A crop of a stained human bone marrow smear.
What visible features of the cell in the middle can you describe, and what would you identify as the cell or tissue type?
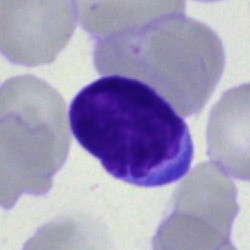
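Oval in outline, the cell has its long axis running from upper left to lower right. The nucleus occupies nearly the entire cell, and its chromatin is dense and stains deep purple. Cytoplasm is visible only as a thin crescent at the lower right edge. The cell is a lymphocyte.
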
